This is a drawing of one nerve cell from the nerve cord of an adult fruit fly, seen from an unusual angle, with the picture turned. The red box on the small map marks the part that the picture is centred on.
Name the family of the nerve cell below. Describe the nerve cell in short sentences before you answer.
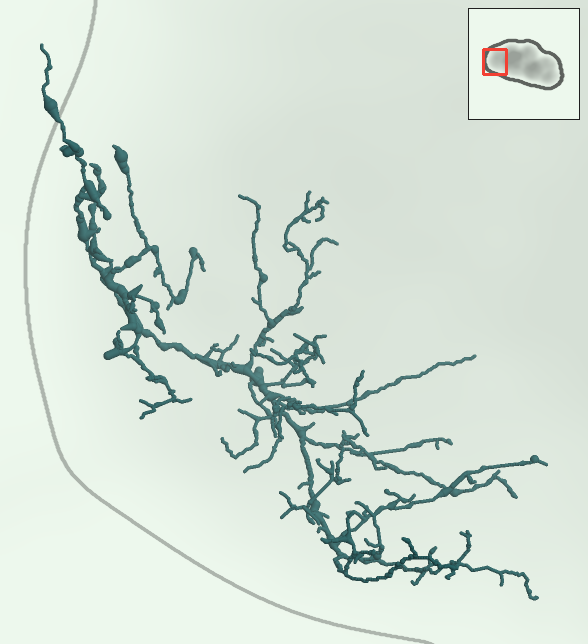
Dozens of branch ends can be seen. In this view it is about as wide as it is tall. It is a nerve-cord intrinsic neuron. The family is hemilineage 19A.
